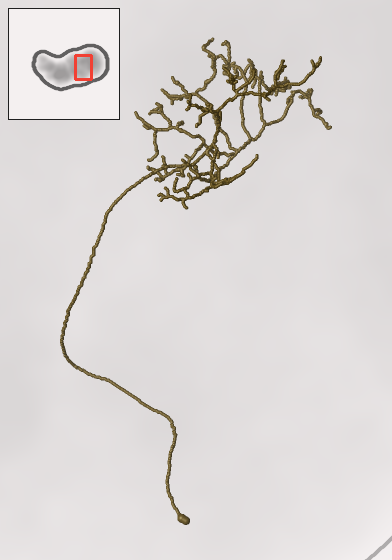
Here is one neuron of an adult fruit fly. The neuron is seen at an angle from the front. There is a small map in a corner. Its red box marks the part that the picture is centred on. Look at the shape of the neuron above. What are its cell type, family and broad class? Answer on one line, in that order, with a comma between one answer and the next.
FB4A_a, hemilineage LALv1_dorsal, central-brain intrinsic neuron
